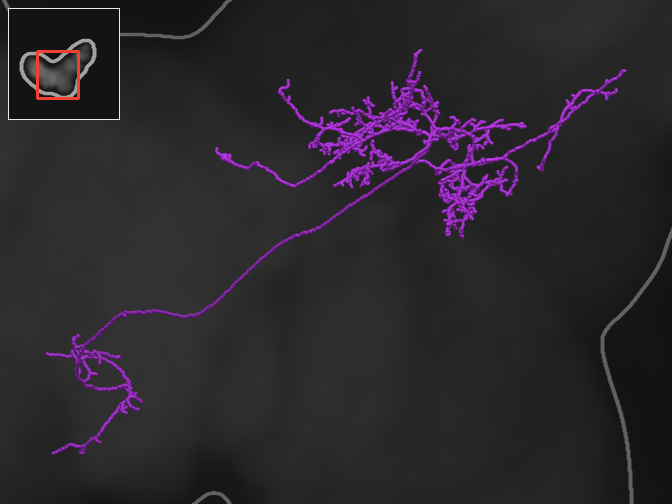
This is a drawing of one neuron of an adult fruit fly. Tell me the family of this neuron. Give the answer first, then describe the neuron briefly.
Its family is hemilineage 08B. It is an ascending neuron. Dozens of branch ends can be seen. In this view it is wider than it is tall.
